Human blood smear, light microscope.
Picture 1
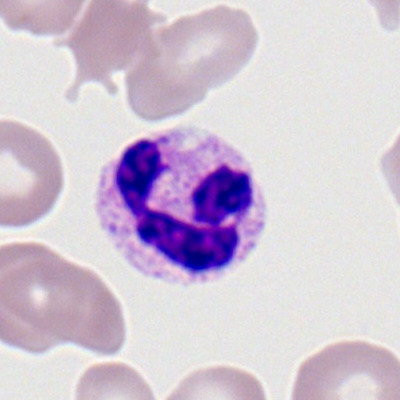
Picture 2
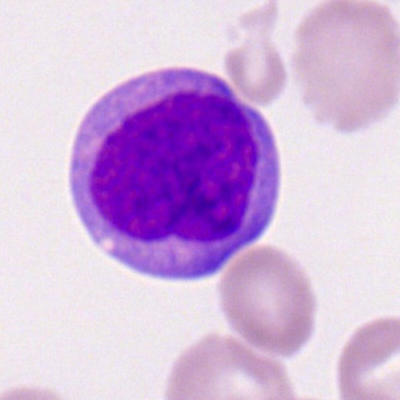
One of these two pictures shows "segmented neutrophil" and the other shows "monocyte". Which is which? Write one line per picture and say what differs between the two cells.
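Picture 1 is a segmented neutrophil. Fine, small lilac granules are scattered through the cytoplasm.
Picture 2 is a monocyte. No granules are visible in the cytoplasm.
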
